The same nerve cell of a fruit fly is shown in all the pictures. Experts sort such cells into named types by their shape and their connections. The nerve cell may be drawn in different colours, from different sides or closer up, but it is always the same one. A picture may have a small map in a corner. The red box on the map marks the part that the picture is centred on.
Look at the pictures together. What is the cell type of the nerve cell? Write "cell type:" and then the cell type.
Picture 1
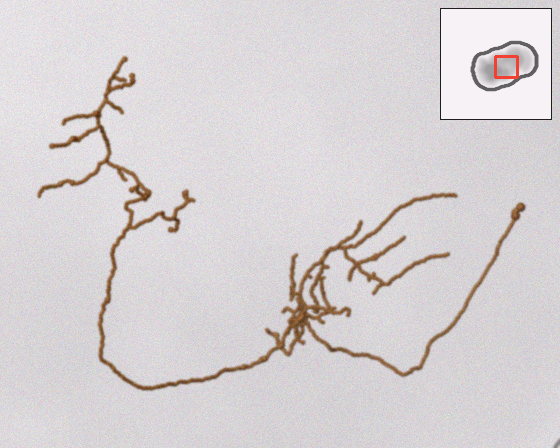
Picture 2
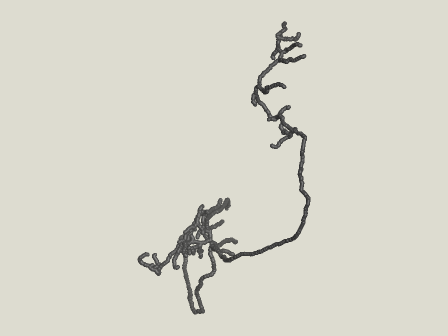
cell type: GNG416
